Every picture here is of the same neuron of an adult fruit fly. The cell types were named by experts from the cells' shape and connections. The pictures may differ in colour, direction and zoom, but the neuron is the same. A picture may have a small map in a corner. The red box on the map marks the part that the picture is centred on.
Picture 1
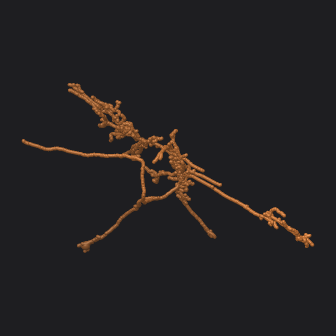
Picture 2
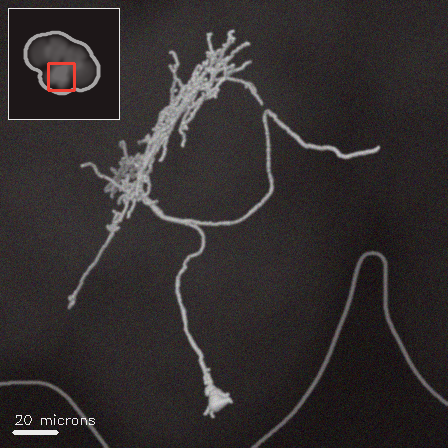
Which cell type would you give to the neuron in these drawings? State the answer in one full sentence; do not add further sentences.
The cell type of this neuron is ENXXX226.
